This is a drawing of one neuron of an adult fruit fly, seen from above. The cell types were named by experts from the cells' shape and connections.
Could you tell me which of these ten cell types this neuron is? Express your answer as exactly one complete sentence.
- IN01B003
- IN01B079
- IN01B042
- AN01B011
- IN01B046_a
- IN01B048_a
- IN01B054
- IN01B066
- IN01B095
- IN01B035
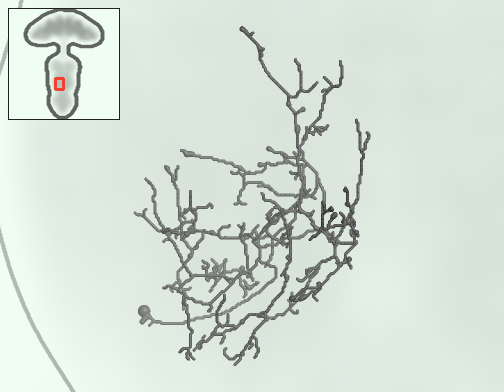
The neuron is of cell type IN01B046_a.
